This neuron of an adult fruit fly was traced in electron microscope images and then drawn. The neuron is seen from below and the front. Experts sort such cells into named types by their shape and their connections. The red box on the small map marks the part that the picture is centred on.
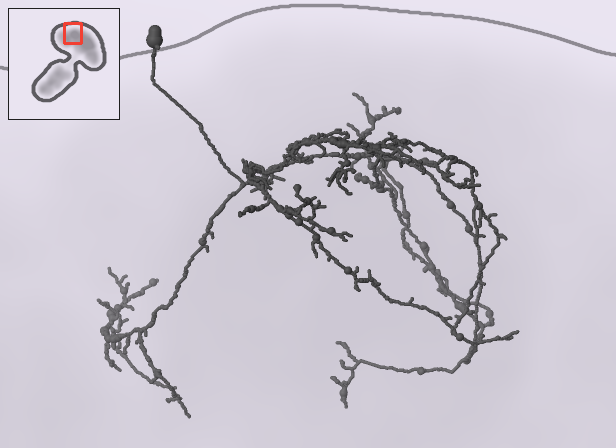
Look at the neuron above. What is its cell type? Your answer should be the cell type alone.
AVLP312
